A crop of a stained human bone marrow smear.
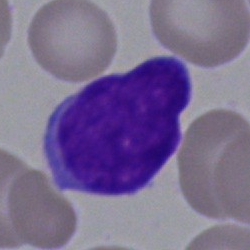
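Blast, the central cell of the bone marrow smear. The cell outline is irregular, with a rounded bulge at the upper right. Almost the whole cell is filled by the nucleus, and a small notch marks the right side of the nuclear outline. The chromatin is dark purple, dense and somewhat mottled.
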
